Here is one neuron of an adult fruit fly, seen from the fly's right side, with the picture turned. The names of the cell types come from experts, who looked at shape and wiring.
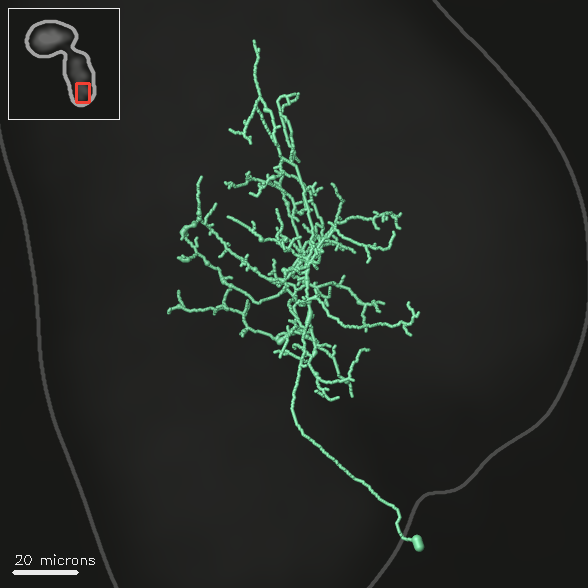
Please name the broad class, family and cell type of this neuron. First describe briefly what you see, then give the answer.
The cell body is at the lower right of the picture. By the scale bar it is about 160 microns tall in this view. Dozens of branch ends can be seen. This is a nerve-cord intrinsic neuron. The family is hemilineage 20A.22A. The cell type is IN20A.22A051.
